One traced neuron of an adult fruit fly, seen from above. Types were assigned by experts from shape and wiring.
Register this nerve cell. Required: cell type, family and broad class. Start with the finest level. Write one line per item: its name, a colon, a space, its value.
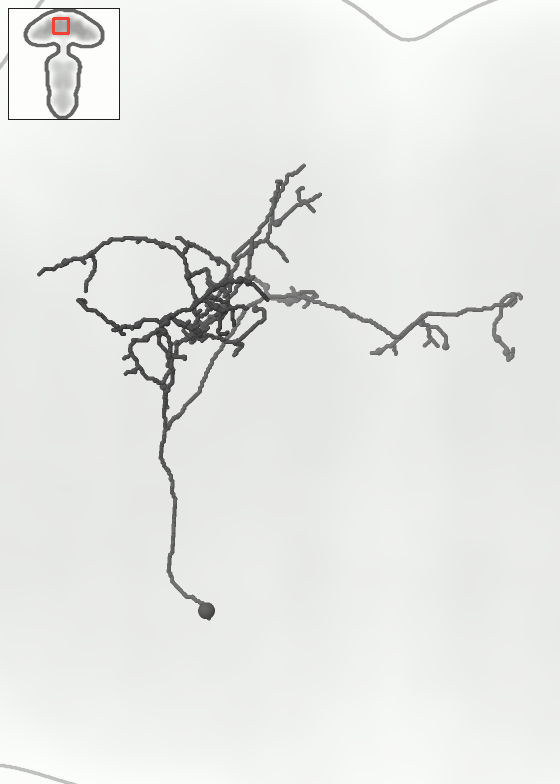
cell type: FB6S
family: hemilineage SIPp1
broad class: central-brain intrinsic neuron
